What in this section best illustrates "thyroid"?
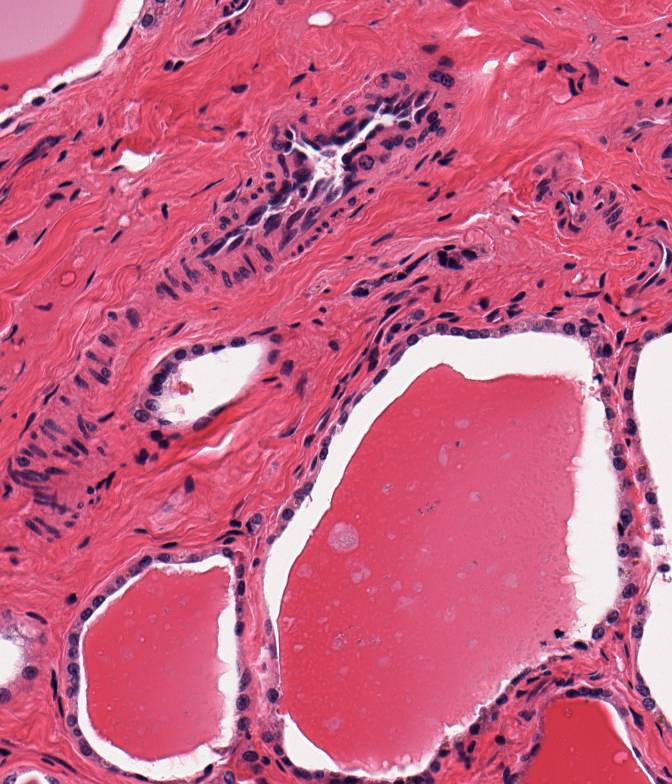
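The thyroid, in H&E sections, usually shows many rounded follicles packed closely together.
Here the lower half and right edge are filled with large, dilated, closely packed spaces, which fits that pattern.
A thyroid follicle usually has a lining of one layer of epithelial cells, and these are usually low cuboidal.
The large spaces are lined by a single layer of flattened to low cuboidal cells with round dark nuclei, in keeping with this.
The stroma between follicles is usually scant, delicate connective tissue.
The upper half, mostly stroma, departs from that.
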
